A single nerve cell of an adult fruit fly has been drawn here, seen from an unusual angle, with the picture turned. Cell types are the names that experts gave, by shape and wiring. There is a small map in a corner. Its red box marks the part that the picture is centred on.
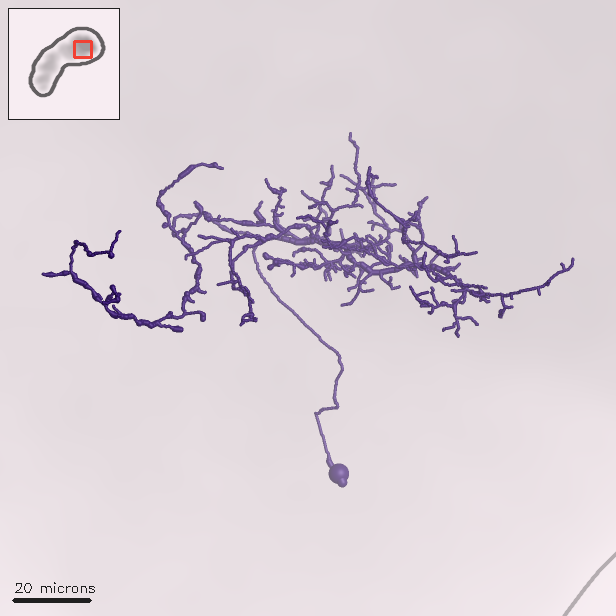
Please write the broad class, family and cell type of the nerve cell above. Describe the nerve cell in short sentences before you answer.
The cell body is at the bottom of the picture. By the scale bar it is about 140 microns wide in this view. Dozens of branch ends can be seen. This is a central-brain intrinsic neuron. Its family is hemilineage PSp1. The cell type is PS188.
